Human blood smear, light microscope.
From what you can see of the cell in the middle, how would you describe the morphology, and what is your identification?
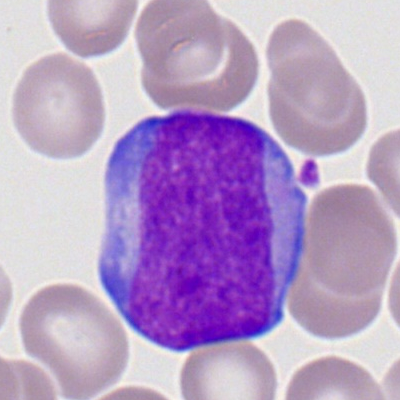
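Look at the nucleus here: a single, unlobed, roughly rectangular mass, taller than it is wide. It fills most of the cell and leaves only a modest rim of cytoplasm, widest at its left and right sides. The chromatin is finely stippled and fairly evenly spread across the nucleus. This middle cell is a myeloblast.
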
